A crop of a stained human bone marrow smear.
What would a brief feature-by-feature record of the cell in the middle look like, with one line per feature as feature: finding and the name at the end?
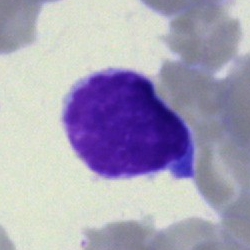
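Outline: roughly oval, fairly smooth border
Nucleus: fills nearly whole cell
Cytoplasm: deep blue where visible
Granules: none seen
Cell: lymphocyte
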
